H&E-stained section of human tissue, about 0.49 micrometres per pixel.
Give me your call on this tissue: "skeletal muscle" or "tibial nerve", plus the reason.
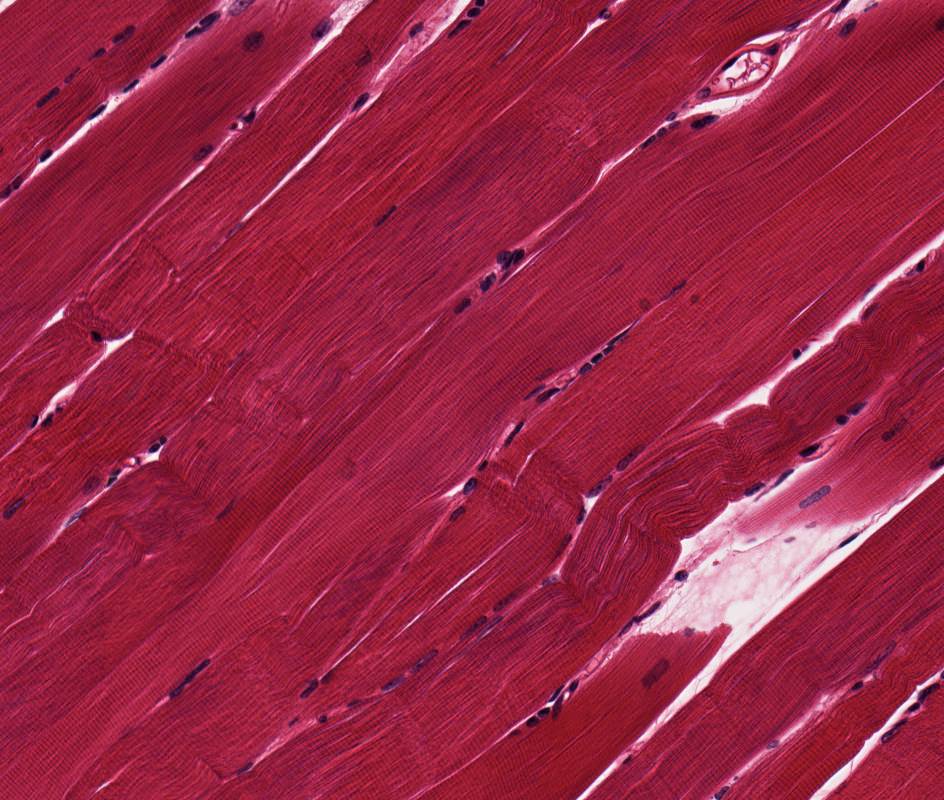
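This is skeletal muscle.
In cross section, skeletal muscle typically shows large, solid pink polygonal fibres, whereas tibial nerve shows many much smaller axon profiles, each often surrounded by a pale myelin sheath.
The fibre cytoplasm here stains deep red-pink with eosin, in keeping with the solid pink fibres of skeletal muscle. The fibres also show fine cross-striations across their whole width, and their nuclei are flattened and lie at the edges, not in the centres.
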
